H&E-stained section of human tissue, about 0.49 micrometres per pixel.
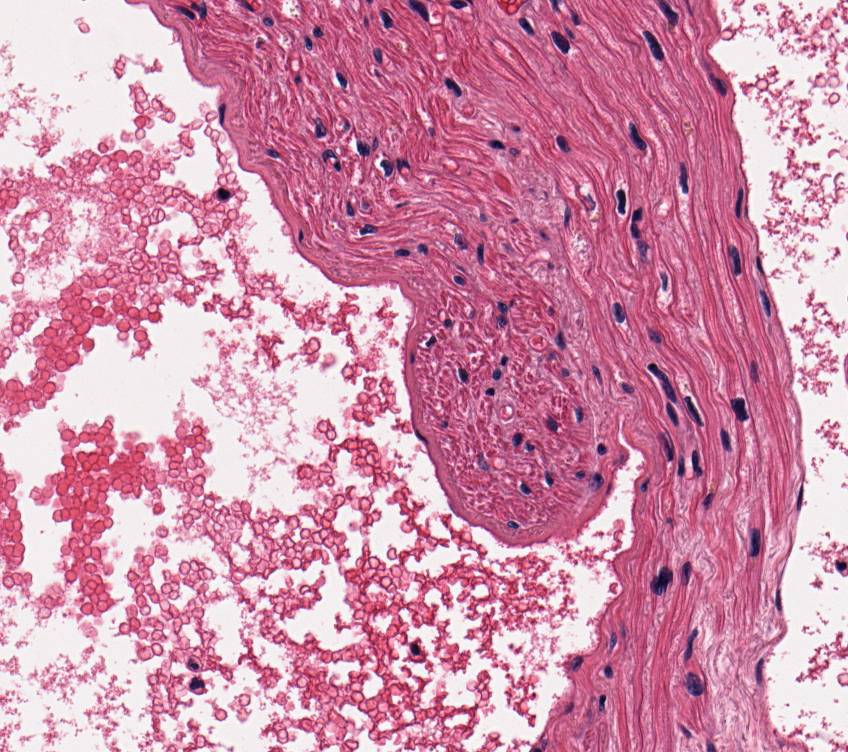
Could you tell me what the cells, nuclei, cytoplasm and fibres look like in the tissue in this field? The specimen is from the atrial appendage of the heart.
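Item one, the band: its wavy fibres run lengthwise along its course. Item two, the band's nuclei: dark, elongated and parallel to the fibres. Item three: a rounded knob bulges from the band's left side into the space near the field's centre. Item four: within the knob, many small rounded profiles instead of long wavy fibres.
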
